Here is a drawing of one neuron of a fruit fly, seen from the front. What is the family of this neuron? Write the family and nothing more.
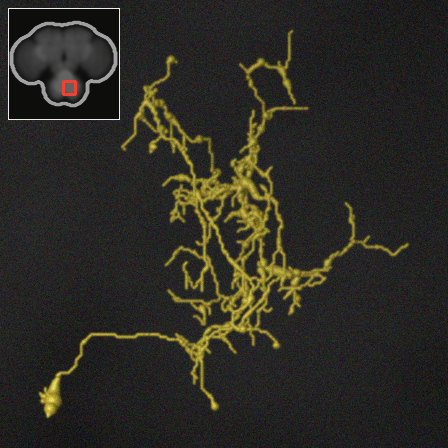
hemilineage 14A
